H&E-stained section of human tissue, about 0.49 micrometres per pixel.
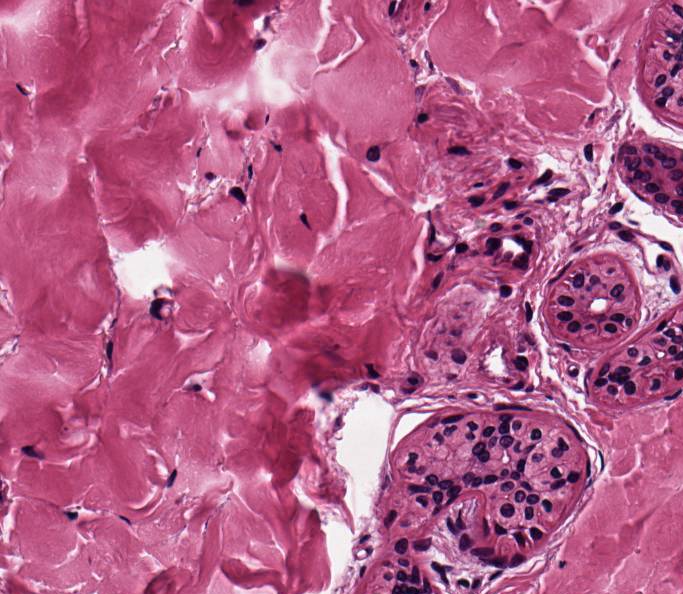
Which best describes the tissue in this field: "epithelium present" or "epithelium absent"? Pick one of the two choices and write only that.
Epithelium present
